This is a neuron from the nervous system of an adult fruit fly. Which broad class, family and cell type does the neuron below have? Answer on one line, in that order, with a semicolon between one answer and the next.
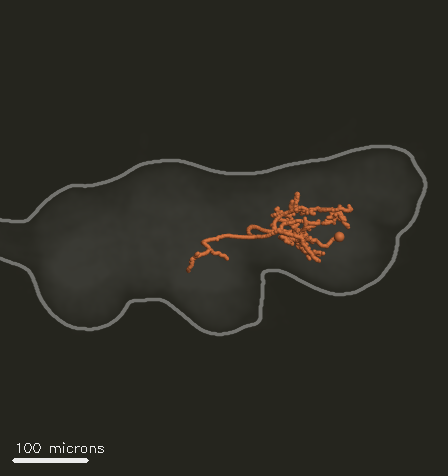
nerve-cord intrinsic neuron; hemilineage 08B; IN08B090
